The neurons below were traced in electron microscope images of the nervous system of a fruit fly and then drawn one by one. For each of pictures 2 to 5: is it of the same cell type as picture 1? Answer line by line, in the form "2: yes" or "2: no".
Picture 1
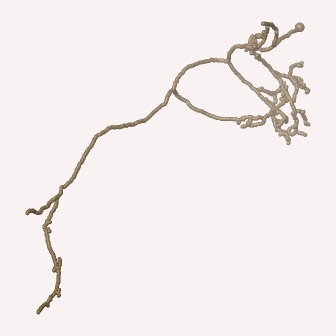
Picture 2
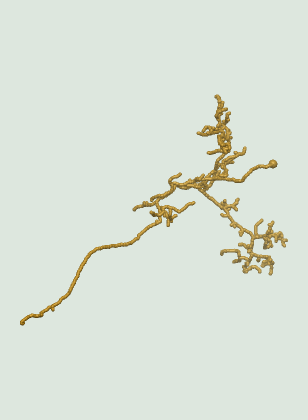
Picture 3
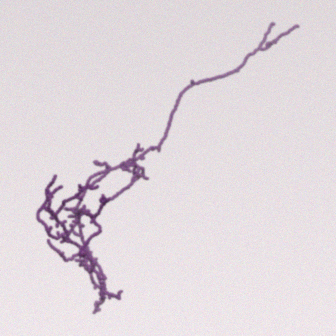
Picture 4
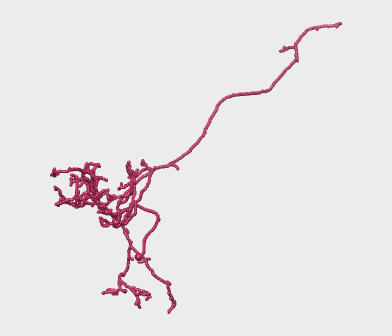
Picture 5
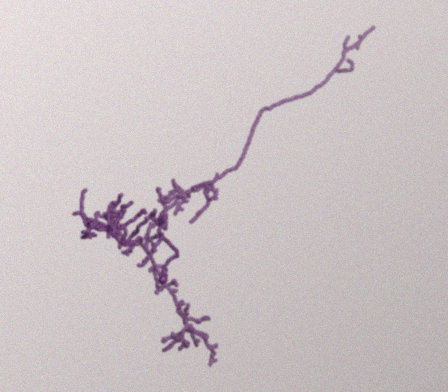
2: no
3: no
4: no
5: no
